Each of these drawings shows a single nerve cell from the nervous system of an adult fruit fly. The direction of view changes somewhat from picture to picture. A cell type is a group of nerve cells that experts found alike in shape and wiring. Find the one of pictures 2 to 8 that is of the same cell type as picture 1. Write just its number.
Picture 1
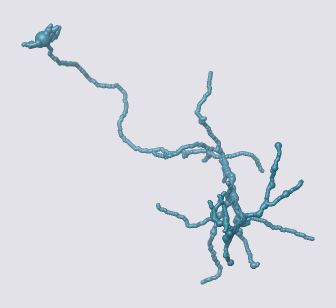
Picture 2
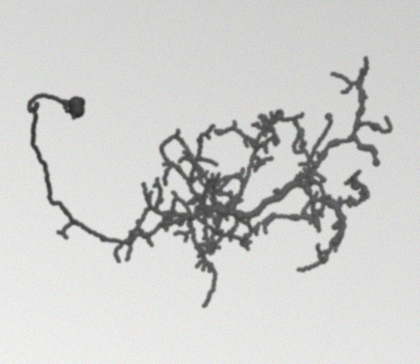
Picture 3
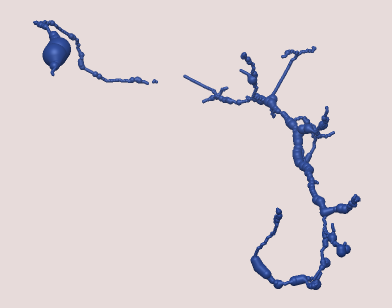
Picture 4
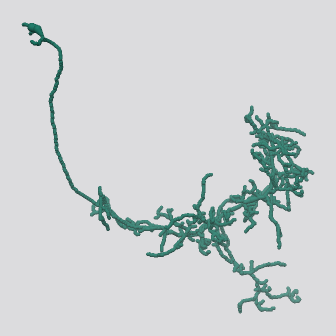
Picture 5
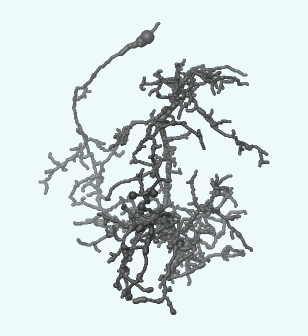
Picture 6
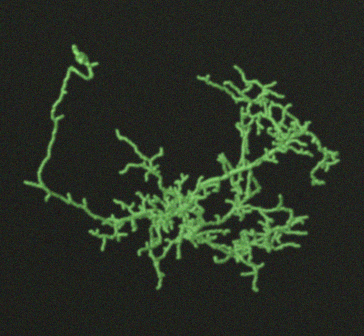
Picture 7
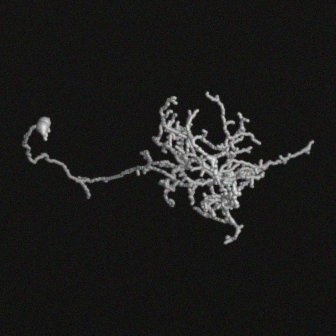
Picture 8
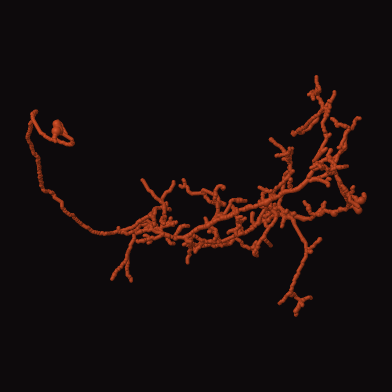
3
